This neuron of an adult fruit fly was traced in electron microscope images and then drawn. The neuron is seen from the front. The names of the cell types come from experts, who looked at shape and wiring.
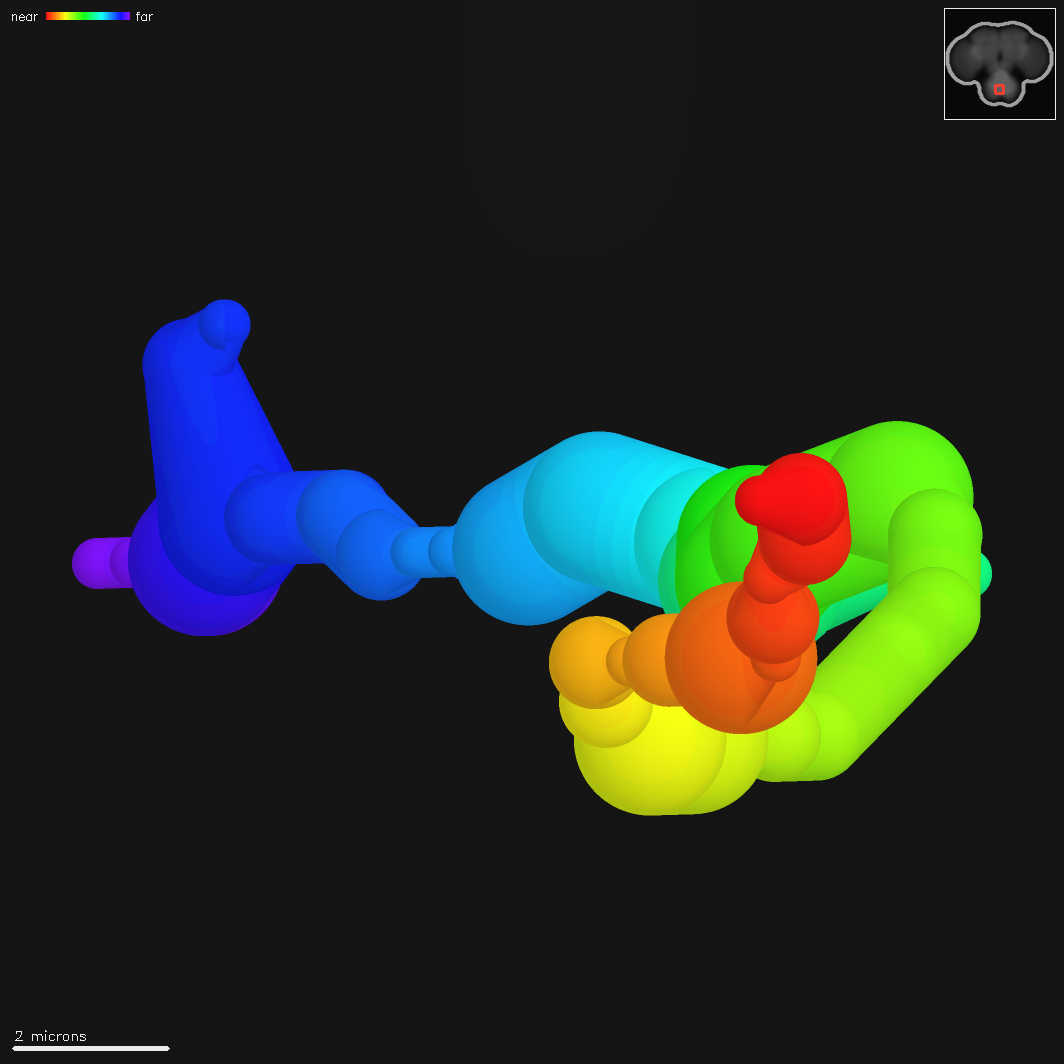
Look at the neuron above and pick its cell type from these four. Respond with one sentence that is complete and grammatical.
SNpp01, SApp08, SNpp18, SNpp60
As its cell type, this neuron has SNpp60.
